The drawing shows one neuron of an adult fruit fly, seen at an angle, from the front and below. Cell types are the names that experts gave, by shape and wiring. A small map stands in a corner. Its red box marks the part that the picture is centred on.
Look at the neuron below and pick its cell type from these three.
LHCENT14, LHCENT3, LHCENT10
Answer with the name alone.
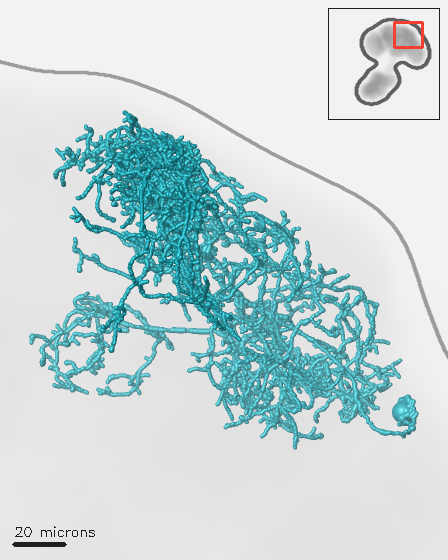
LHCENT3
